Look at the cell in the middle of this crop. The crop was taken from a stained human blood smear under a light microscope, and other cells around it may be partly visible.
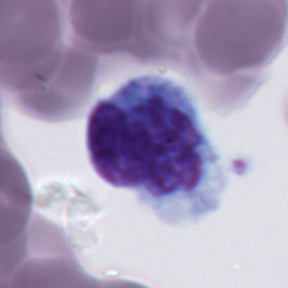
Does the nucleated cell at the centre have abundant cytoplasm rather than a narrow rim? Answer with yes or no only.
No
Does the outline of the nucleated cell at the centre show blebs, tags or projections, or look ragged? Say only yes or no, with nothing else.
Yes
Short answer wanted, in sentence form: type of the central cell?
The cell shown in the center of this light-microscope crop is a monocyte.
